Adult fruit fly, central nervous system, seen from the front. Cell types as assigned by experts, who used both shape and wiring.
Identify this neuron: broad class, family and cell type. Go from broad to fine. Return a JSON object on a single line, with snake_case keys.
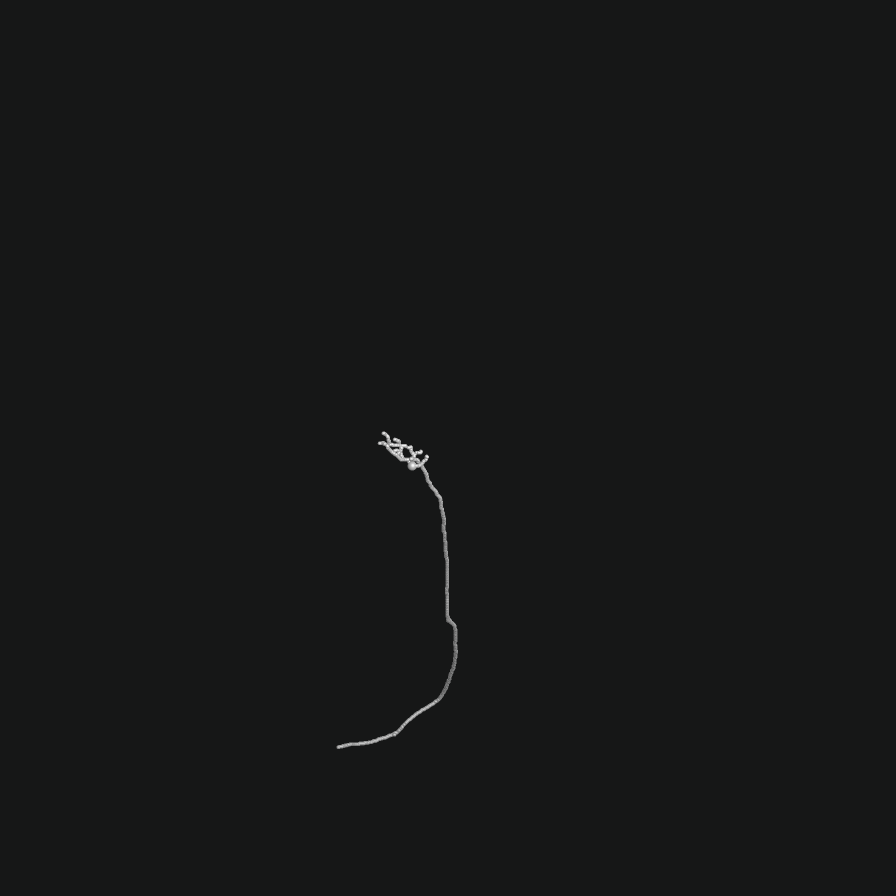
{"broad_class": "sensory neuron ascending to the brain", "family": "class gustatory", "cell_type": "LgAG7"}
